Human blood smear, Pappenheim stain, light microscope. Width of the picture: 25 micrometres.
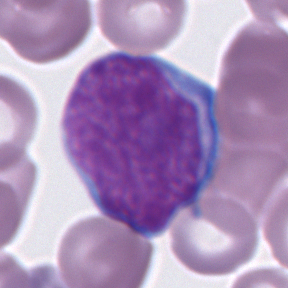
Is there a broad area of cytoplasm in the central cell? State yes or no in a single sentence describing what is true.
No, rather than abundant, the cytoplasm of the cell is scant.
